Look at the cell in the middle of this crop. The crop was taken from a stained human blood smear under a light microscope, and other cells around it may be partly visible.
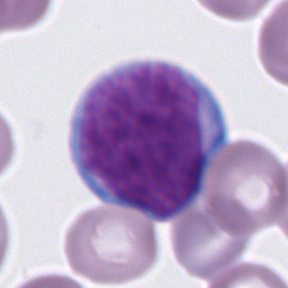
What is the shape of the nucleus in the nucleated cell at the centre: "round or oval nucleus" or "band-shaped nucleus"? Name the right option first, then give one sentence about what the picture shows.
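Round or oval nucleus. The nucleus is round to oval, with no indentation or lobes.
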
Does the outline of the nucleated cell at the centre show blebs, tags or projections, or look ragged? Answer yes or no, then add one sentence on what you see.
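No. The outline of the cell is round and smooth.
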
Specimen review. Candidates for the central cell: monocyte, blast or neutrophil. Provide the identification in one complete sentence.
By classification, the middle cell of this crop is a blast.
